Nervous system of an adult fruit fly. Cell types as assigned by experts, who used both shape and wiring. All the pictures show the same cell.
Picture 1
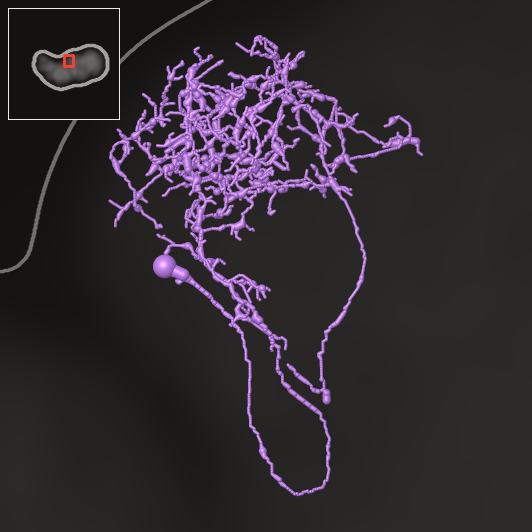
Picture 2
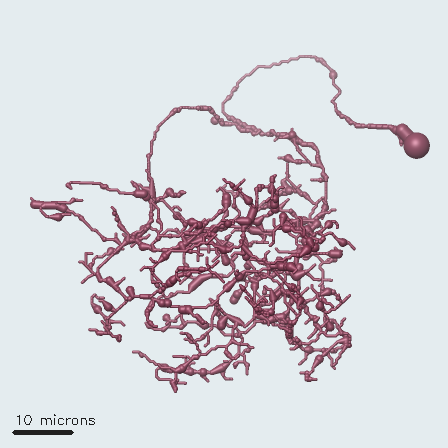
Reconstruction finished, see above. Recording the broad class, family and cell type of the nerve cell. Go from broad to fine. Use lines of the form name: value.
broad class: central-brain intrinsic neuron
family: hemilineage LHl1
cell type: LHAV4a1_b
